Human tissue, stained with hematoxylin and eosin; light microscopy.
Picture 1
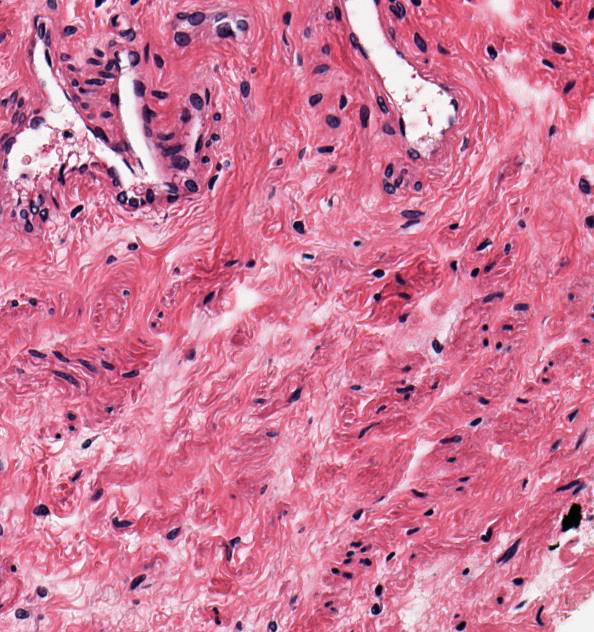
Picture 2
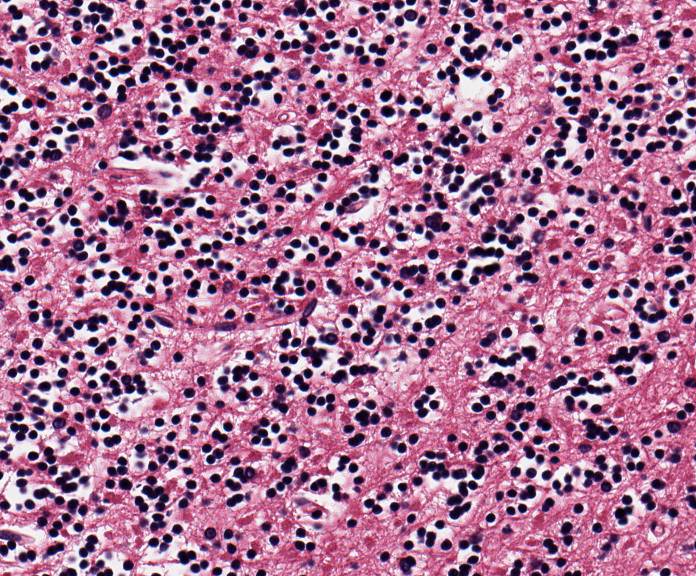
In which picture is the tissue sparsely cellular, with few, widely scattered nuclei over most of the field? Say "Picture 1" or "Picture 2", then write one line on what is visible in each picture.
Picture 1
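What picture 1 shows: The stroma is sparsely cellular, with wide pink areas between nuclei.
What picture 2 shows: Small cells crowd the whole field in a diffuse sheet without glands, tubules or other organised units.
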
